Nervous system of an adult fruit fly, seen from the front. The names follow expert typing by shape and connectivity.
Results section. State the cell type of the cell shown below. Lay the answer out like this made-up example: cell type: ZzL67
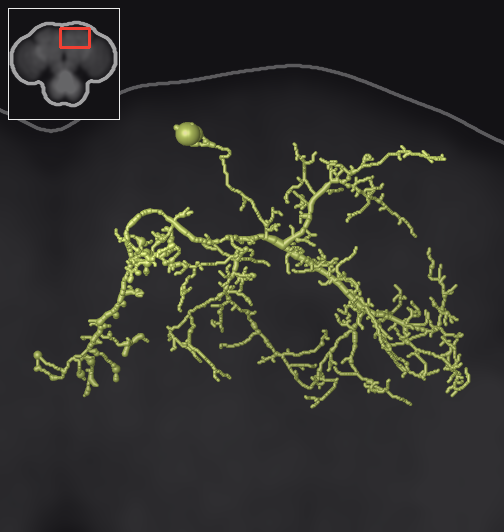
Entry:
cell type: ATL023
